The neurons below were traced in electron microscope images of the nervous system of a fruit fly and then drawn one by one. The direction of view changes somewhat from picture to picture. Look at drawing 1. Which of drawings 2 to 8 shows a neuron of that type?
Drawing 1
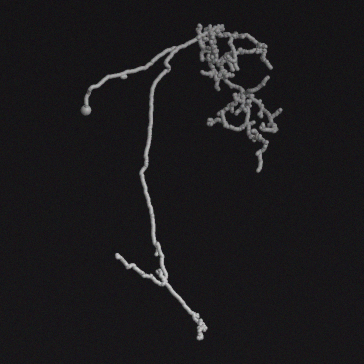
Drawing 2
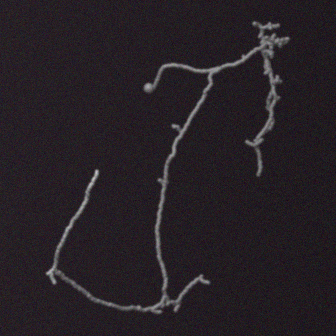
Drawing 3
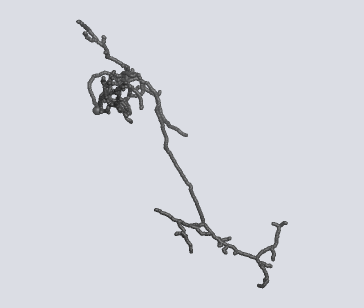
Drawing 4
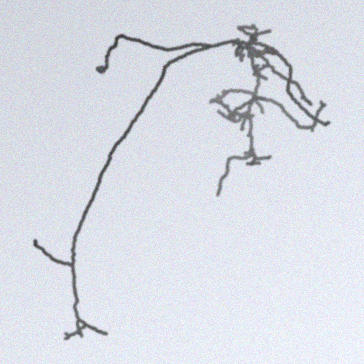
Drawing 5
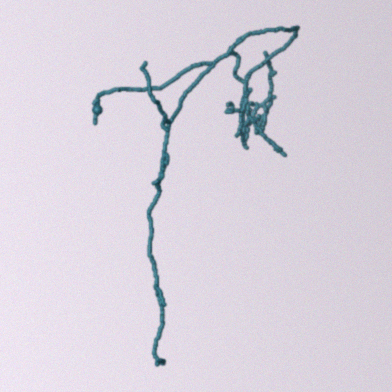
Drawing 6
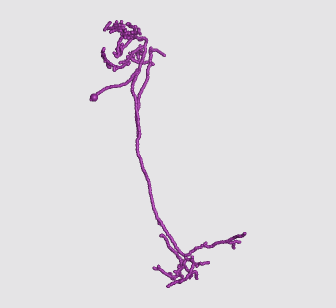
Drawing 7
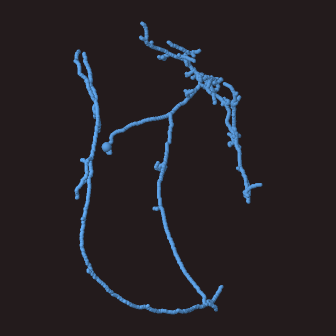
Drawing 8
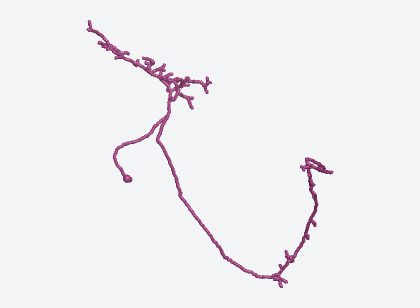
4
